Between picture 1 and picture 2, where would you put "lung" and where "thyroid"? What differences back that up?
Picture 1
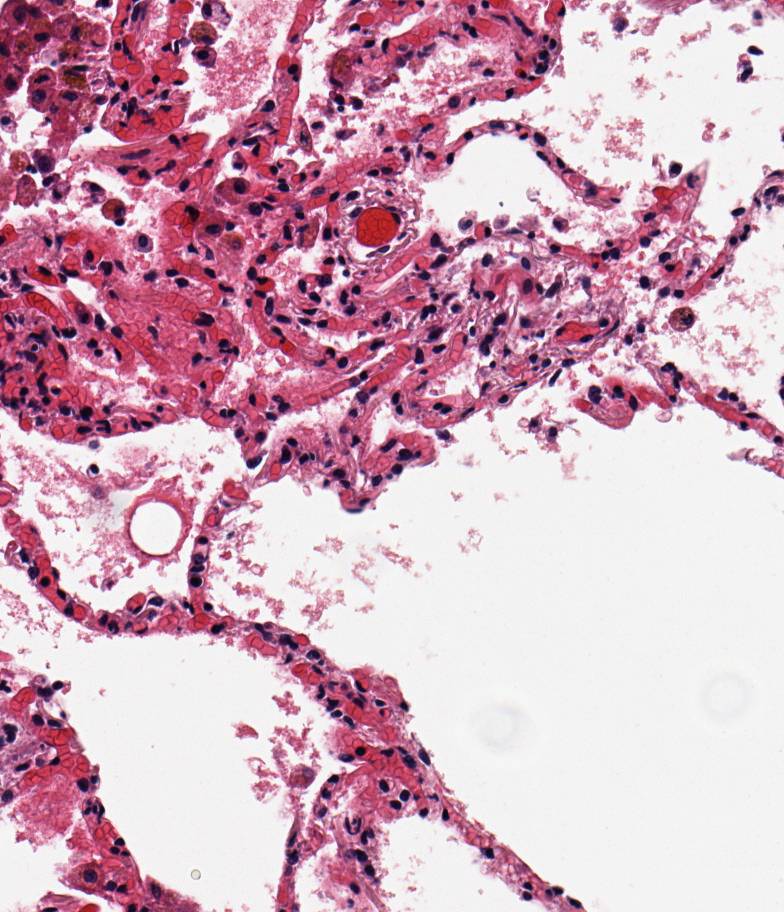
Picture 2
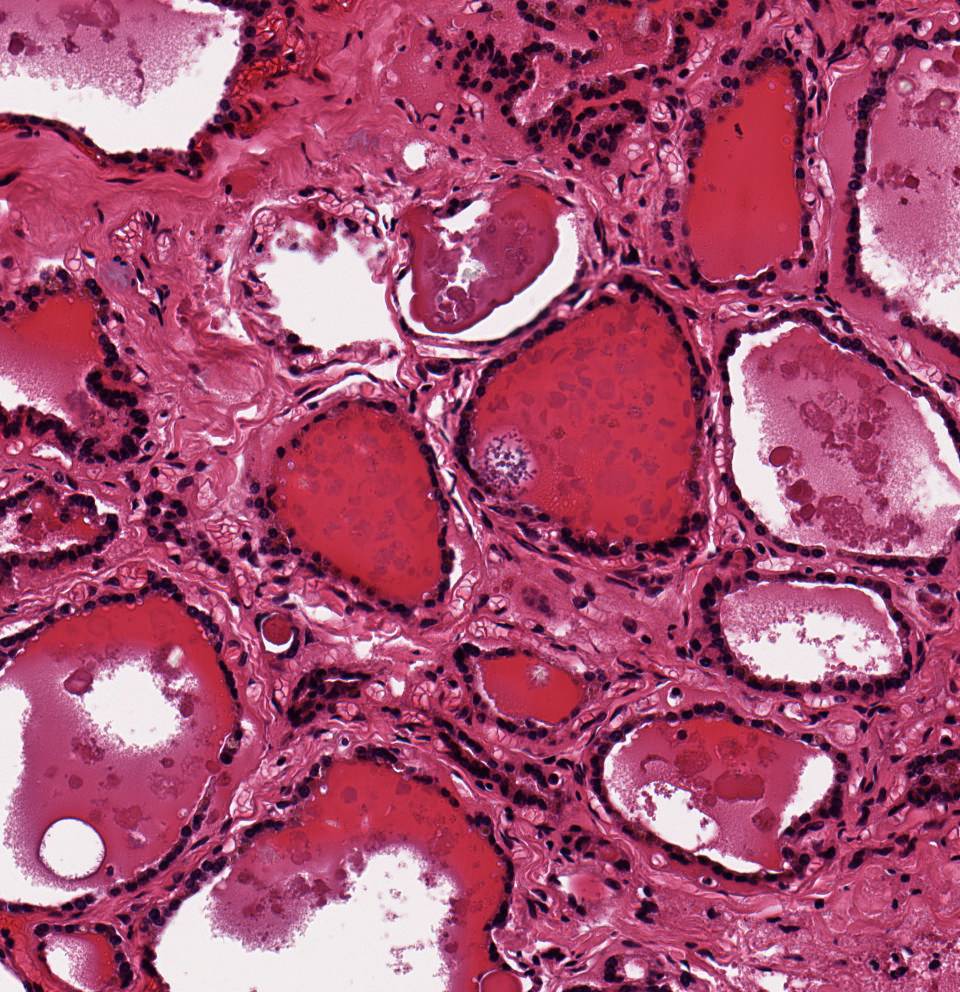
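Picture 1 is lung and picture 2 is thyroid. Picture 1 shows thin branching septa around large empty air spaces, which are widest on the right. Picture 2 shows closely set rounded to oval follicles of widely varying size, separated by narrow bands of stroma.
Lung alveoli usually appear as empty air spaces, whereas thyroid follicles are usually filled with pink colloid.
Each follicle in picture 2 is lined by a single layer of flattened to low cuboidal cells. In picture 1, small, dark, oval nuclei lie in a single row along the thinnest septa.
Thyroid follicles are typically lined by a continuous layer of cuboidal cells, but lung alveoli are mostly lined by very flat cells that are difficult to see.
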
